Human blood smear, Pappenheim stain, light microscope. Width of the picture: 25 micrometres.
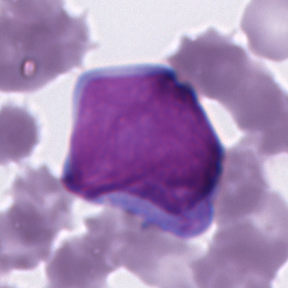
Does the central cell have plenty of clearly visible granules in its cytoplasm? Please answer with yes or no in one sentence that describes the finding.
No, granules are not seen anywhere in its cytoplasm.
